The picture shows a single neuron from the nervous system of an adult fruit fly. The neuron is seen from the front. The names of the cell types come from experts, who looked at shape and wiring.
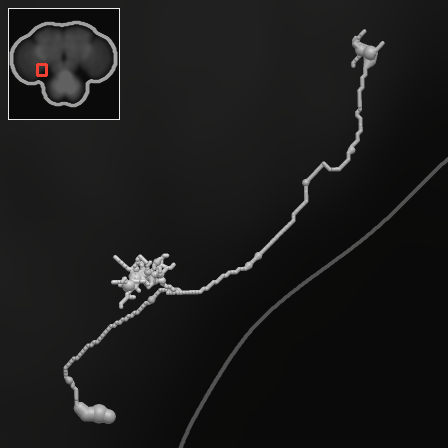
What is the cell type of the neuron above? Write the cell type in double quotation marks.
"T3"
